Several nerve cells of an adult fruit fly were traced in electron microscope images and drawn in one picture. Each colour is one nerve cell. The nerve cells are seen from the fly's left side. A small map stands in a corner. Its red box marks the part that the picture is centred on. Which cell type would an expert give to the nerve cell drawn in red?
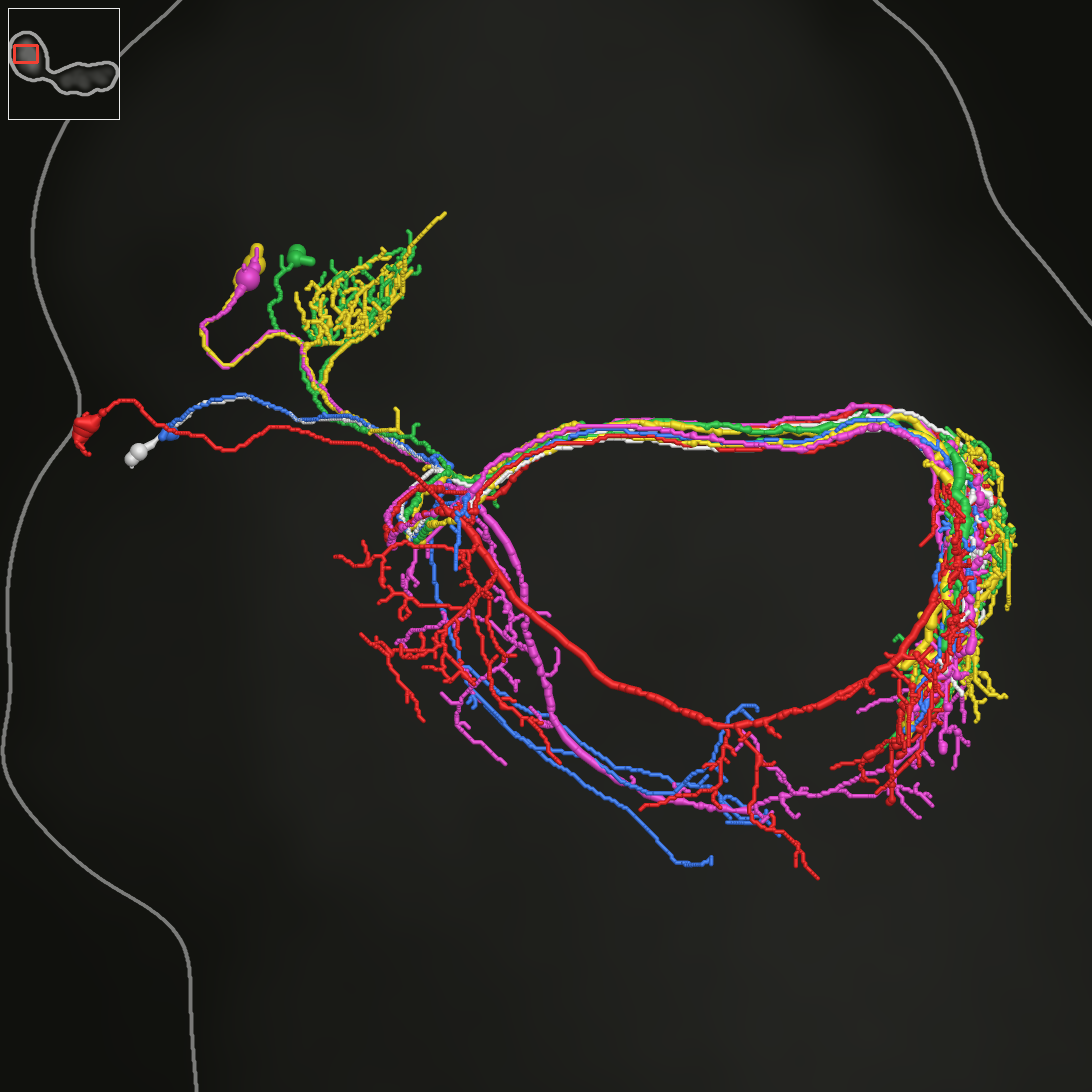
PS085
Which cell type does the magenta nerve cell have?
PS081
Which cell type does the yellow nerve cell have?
PS083_c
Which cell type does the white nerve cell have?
PS087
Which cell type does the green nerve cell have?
PS083_b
